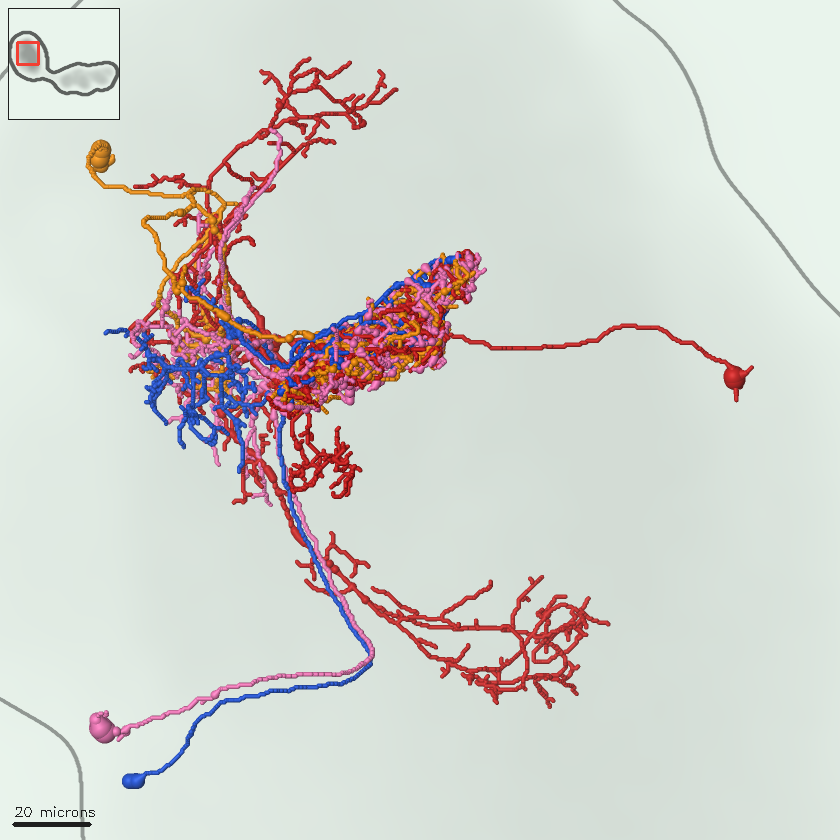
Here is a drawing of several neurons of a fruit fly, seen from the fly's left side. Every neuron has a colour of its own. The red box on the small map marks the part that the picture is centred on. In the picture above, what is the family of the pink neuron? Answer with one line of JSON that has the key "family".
{"family": "hemilineage LALv1_dorsal"}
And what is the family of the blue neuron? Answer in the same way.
{"family": "hemilineage LALv1_dorsal"}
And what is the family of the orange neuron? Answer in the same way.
{"family": "class CX"}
